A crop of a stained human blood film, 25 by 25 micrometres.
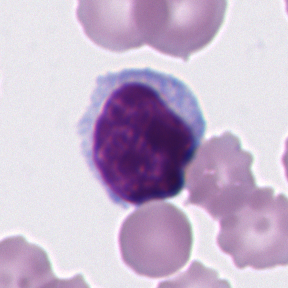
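Typical lymphocyte, about 12 micrometres across, at the centre of the picture. I note a single rounded nucleus without lobes, filling about 70% of the cell's area. It sits off-centre, toward the lower right. The cytoplasm is pale blue, and along the left its edge looks ragged rather than smooth.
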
